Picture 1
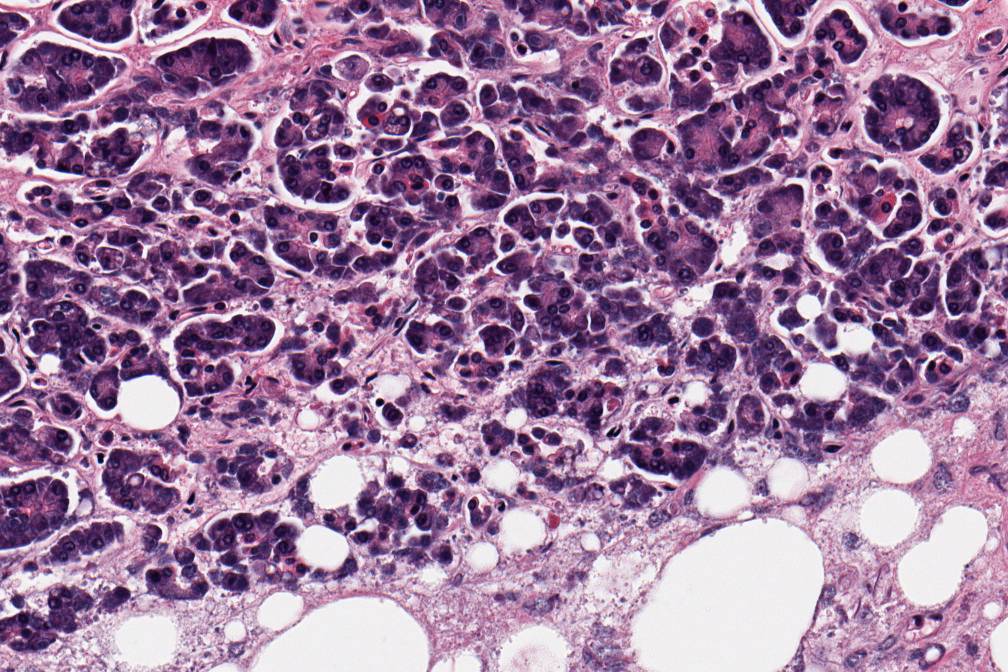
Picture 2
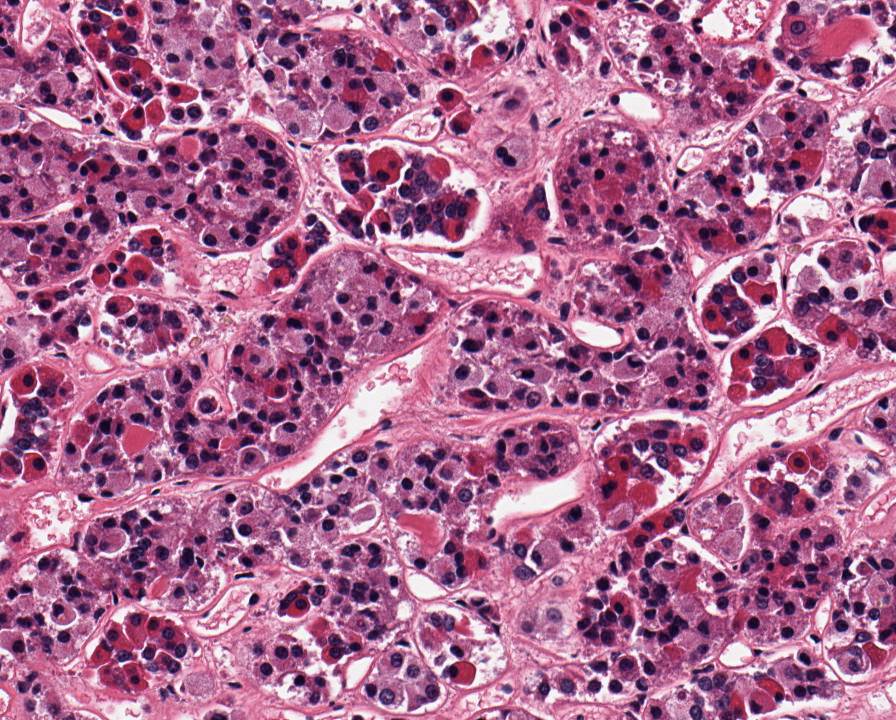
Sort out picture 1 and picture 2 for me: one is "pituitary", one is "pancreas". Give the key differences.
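Pancreas appears in picture 1 and pituitary in picture 2. In the pancreas, closely packed acini fill the upper two-thirds of the field, and the lower part is looser, with round clear fat vacuoles of varying size, the largest at the bottom edge right of centre. The acinar cells have dark purple, strongly basophilic cytoplasm and round nuclei, many of which show a visible nucleolus. The pituitary differs in holding a mixture of cell types within its nests rather than one uniform cell. Scattered cells there have bright red, densely eosinophilic cytoplasm, while many others have purplish, finely granular cytoplasm. Its nuclei are round, dark and fairly uniform in size.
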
